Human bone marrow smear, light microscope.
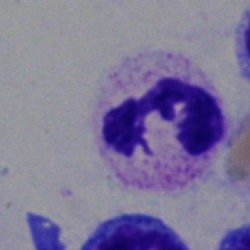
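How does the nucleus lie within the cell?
It curves around a pale central patch of cytoplasm.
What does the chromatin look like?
Dense, dark purple and coarsely clumped.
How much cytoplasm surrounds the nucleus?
Plenty, pale pink in colour, with fine pink-violet granules scattered through it.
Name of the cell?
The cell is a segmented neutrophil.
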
